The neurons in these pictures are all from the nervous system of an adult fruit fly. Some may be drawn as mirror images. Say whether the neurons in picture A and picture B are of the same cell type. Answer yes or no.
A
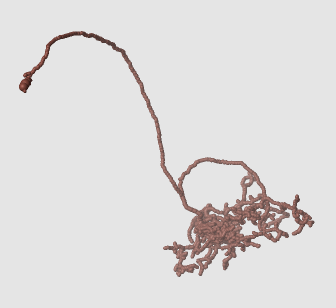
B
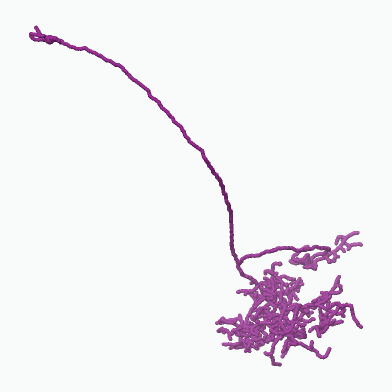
yes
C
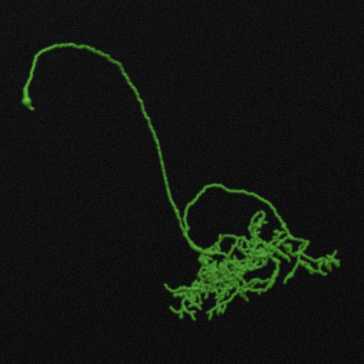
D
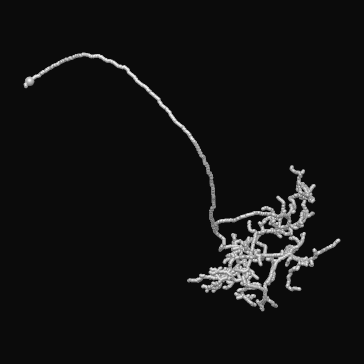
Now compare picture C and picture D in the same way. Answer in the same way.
no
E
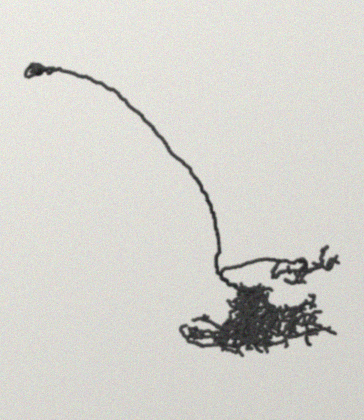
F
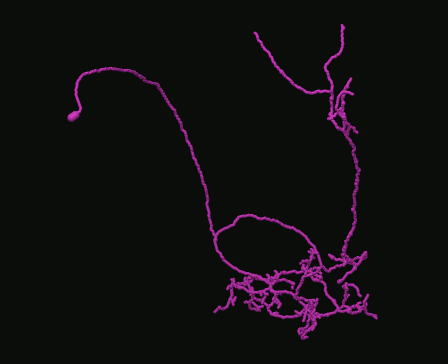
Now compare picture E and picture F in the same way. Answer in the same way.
no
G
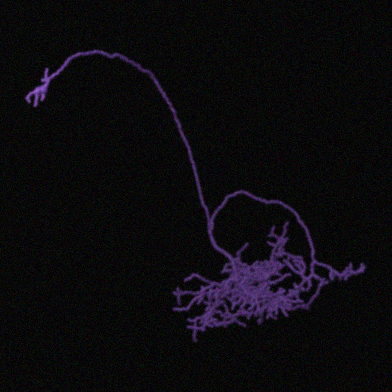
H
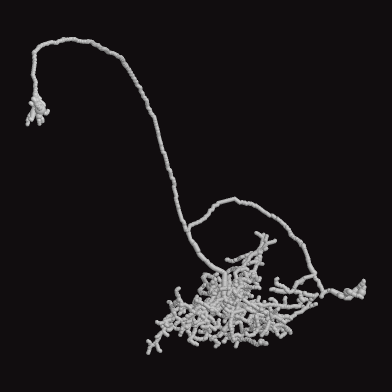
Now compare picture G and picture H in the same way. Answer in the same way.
yes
